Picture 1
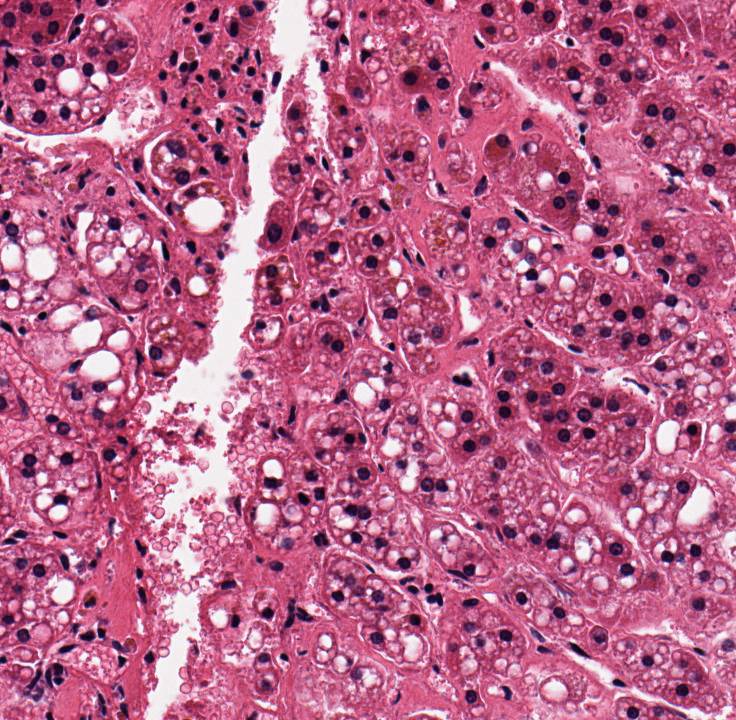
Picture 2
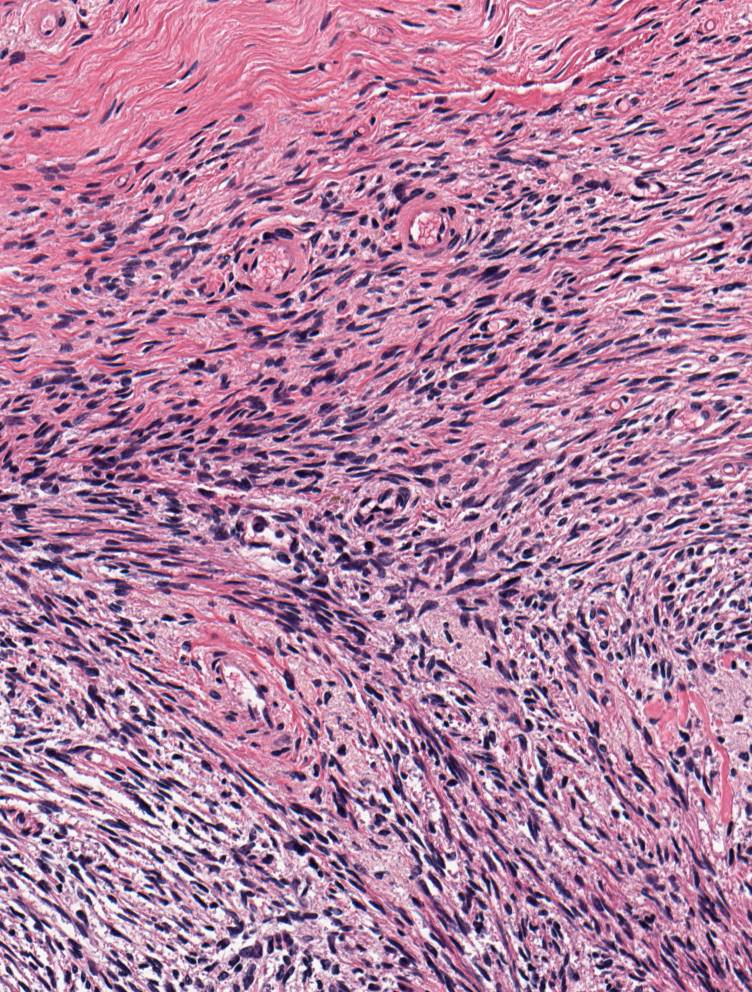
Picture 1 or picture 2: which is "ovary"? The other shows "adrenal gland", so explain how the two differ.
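Here the adrenal gland is picture 1 and the ovary picture 2. Across picture 1, I see cells grouped in rounded nests and short cords between thin septa, many with bubbly cytoplasm full of clear vacuoles of varying size, and small, round, dark, mostly central nuclei.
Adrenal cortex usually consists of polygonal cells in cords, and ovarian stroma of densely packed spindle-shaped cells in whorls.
Picture 2, in turn, has spindle cells with scant pale pink cytoplasm, indistinct borders and elongated, dark, tapered, often slightly wavy nuclei. Its small vessels, mostly in the upper half, are each ringed concentrically by pink collagen and spindle cells.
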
